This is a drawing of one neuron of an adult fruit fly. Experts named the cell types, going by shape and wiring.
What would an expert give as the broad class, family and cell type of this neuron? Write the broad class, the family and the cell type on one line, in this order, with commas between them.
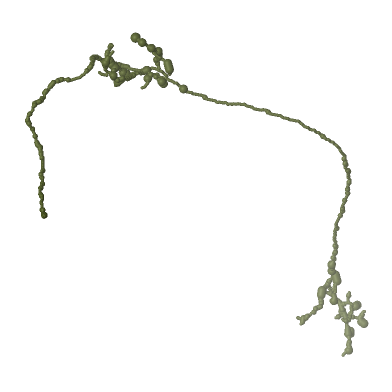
sensory neuron entering the brain, class olfactory, ORN_D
